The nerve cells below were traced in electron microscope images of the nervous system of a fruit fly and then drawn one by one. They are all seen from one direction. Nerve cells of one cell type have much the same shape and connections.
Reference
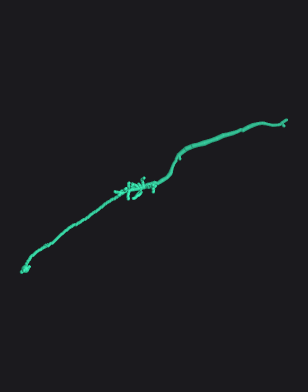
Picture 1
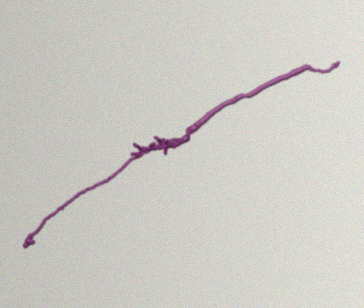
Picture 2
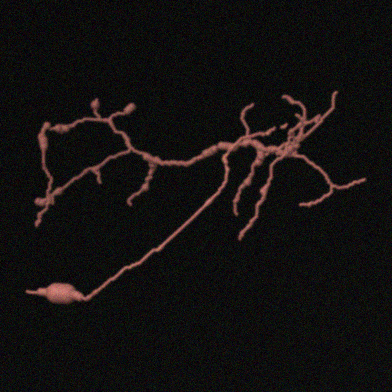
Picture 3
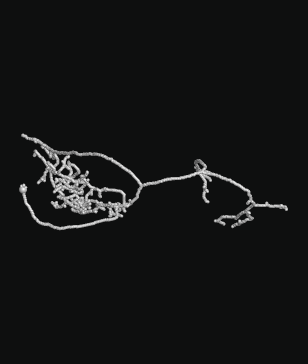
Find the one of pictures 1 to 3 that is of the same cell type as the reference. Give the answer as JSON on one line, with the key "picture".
{"picture": 1}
